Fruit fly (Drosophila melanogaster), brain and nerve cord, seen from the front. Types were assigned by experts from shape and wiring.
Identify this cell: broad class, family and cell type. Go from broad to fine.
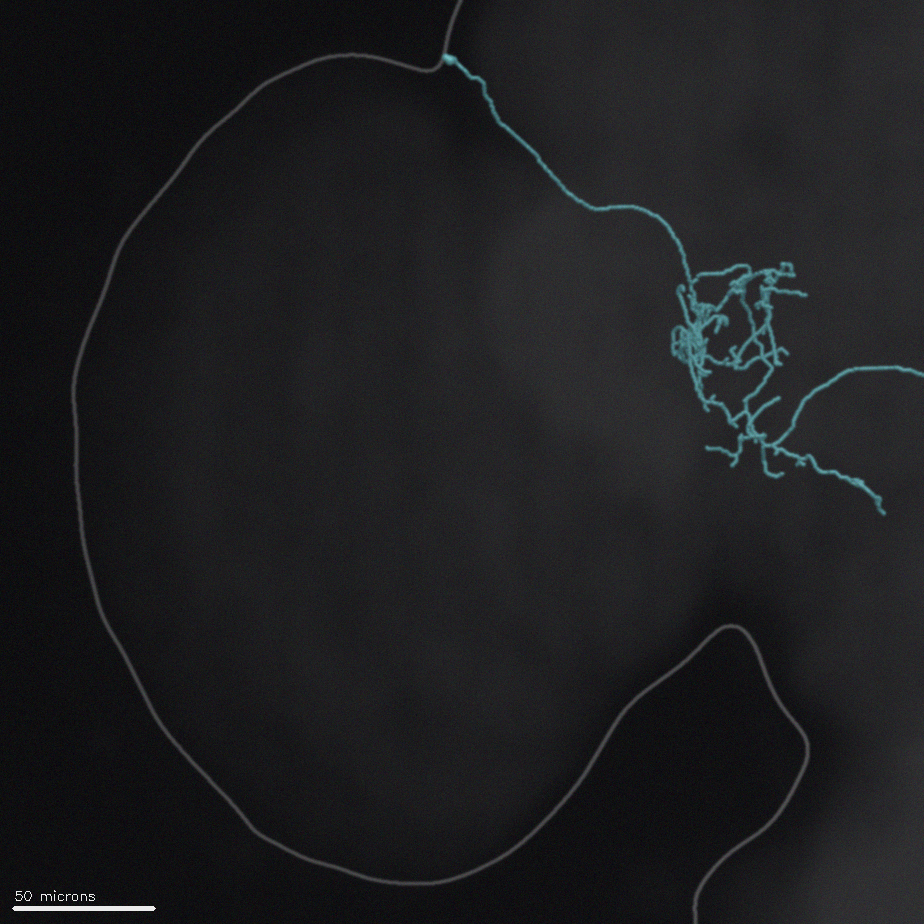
central-brain intrinsic neuron; hemilineage LHl4_posterior; PLP101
